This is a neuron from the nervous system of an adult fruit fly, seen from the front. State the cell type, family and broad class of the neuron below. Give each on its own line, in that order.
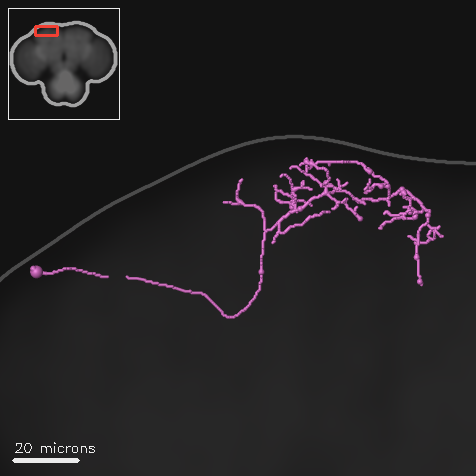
SLP268
hemilineage SLPpl1
central-brain intrinsic neuron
